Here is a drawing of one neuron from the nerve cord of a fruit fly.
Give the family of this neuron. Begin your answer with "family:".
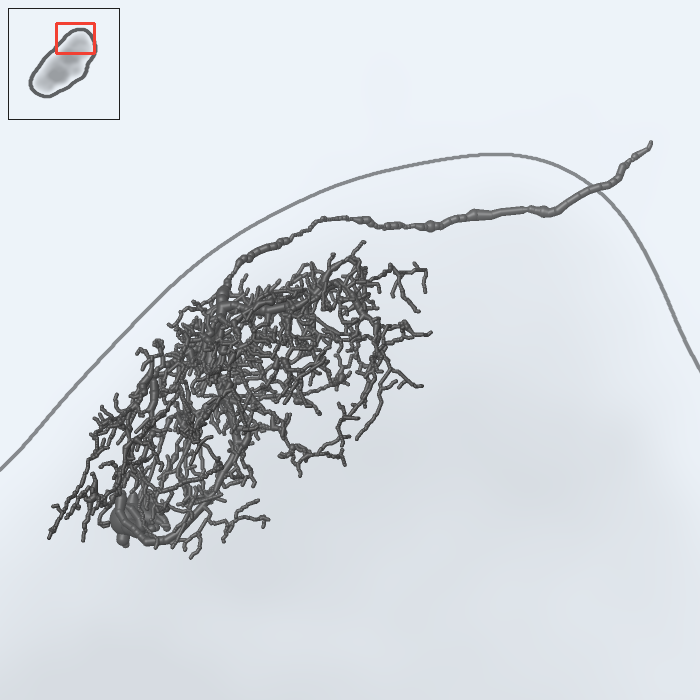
family: hemilineage 06A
